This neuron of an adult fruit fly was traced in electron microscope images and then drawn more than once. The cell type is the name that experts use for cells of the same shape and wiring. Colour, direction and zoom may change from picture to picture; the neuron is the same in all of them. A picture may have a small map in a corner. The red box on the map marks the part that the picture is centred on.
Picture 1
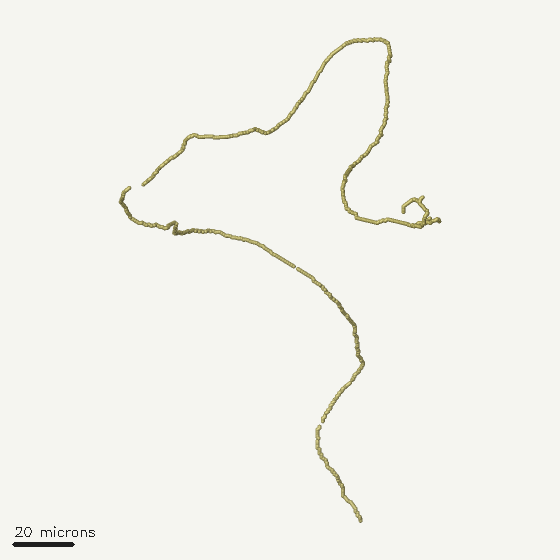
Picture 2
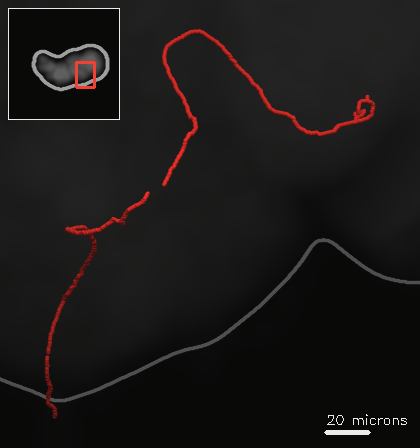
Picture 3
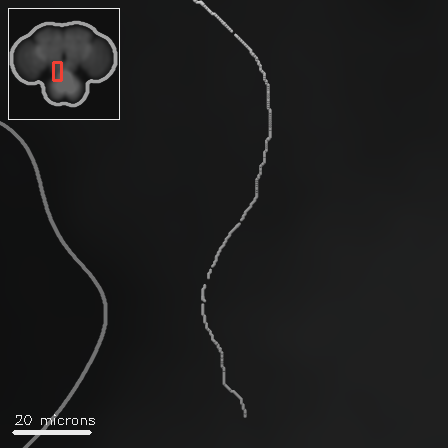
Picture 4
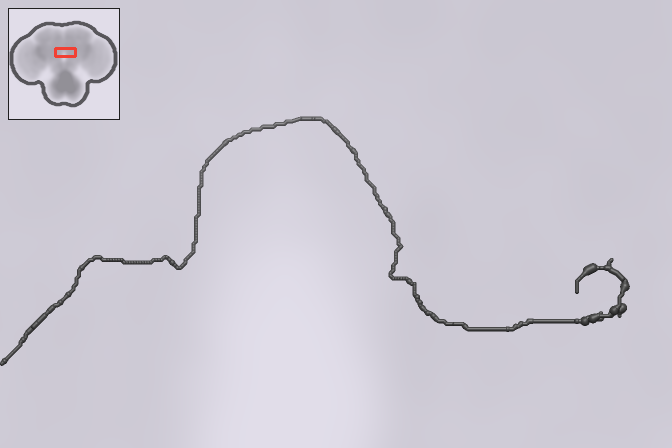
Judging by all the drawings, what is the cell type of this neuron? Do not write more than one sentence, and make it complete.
The neuron here is of the cell type ORN_VA7l.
